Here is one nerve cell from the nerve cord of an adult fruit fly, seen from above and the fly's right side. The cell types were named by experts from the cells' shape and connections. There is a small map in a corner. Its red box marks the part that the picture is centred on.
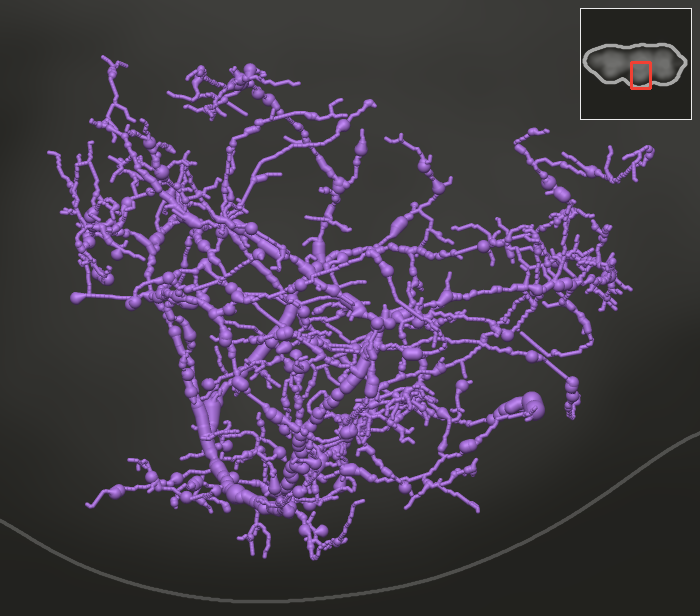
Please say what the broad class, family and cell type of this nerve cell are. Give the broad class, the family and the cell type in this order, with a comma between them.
nerve-cord intrinsic neuron, hemilineage 04B, IN04B011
